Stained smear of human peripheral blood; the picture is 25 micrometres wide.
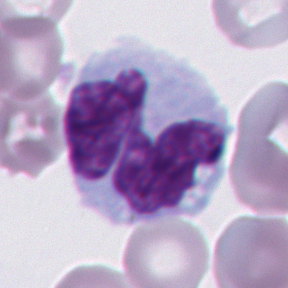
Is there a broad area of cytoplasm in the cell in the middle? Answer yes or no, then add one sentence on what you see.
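Yes. The cytoplasm is plentiful and pale grey-blue.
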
